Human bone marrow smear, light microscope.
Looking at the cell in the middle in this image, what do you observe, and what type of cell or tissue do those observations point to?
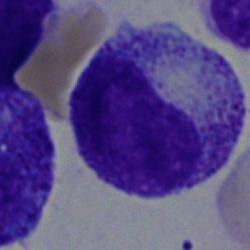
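Outline first: roughly round. Next the nucleus, kidney-shaped, its indentation facing the upper right. Then the cytoplasm, pale greyish-blue and lying mostly in the upper right of the cell, with no vacuoles seen. Last, the name: myelocyte.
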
